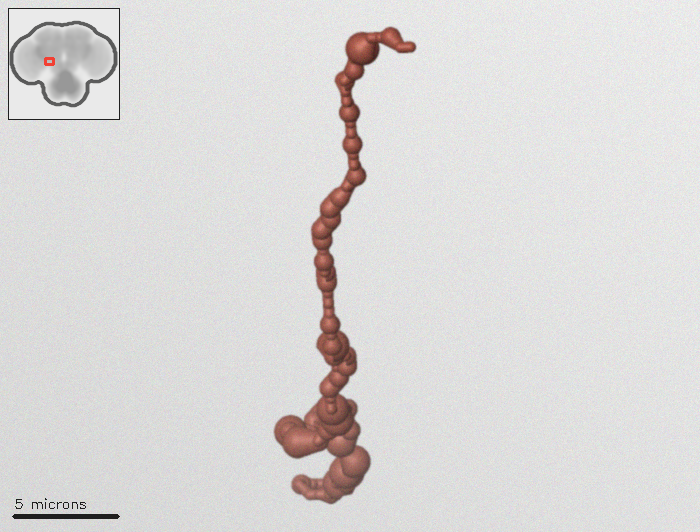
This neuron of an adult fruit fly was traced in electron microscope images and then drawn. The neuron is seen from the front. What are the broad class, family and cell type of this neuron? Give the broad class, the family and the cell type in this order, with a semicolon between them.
sensory neuron entering the brain; class mechanosensory; JO-B2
